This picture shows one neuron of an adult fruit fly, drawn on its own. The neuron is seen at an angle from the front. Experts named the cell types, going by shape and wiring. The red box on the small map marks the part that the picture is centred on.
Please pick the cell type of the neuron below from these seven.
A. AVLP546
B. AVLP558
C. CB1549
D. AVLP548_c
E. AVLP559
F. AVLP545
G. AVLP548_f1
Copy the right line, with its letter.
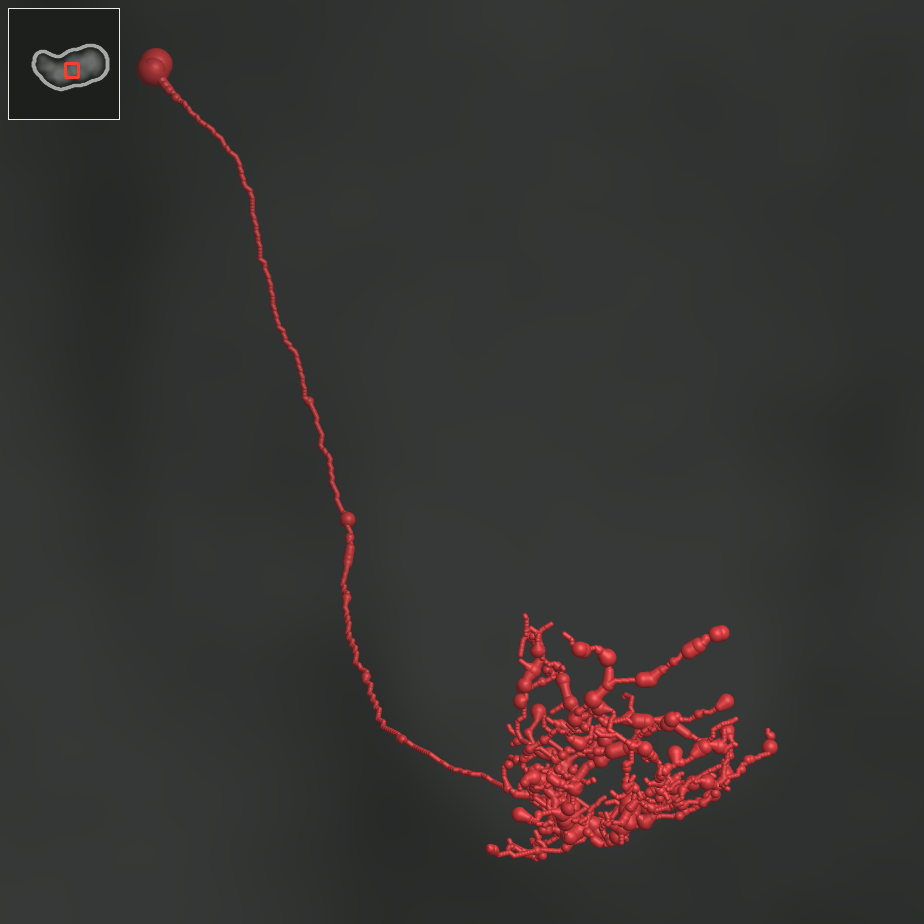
D. AVLP548_c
